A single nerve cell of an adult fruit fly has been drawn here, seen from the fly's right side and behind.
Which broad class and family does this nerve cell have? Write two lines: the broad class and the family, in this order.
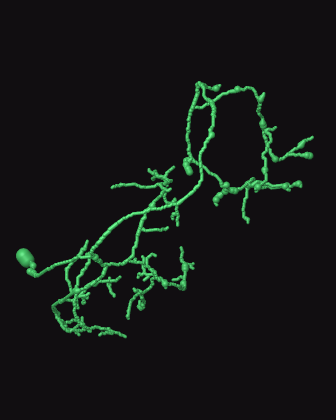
central-brain intrinsic neuron
hemilineage LHp3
